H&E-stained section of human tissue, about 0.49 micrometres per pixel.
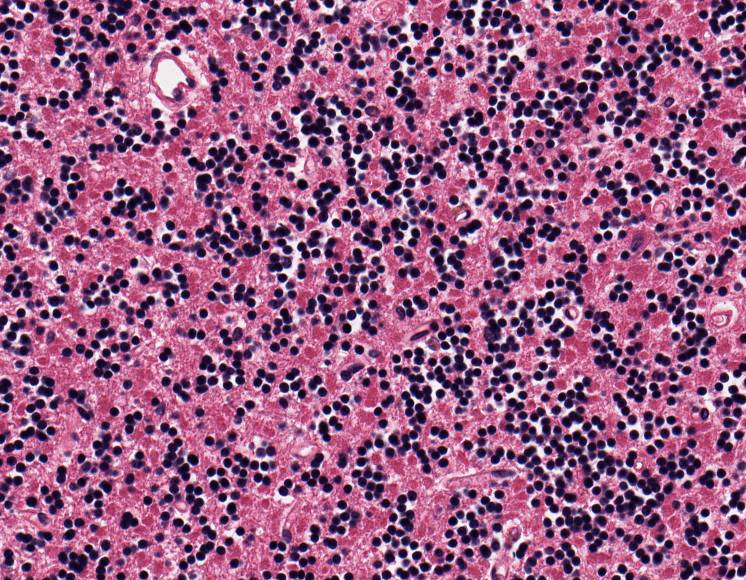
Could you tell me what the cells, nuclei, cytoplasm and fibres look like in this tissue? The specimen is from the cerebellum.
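Looking across the field, I see small round dark nuclei packed densely and spread fairly evenly over a pink background. They are nearly uniform in their small size and stained darkly all the way through. Most cells have only a scant rim of cytoplasm, or none I can make out. Near the top left sits a small thin-walled vessel, its lumen empty.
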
